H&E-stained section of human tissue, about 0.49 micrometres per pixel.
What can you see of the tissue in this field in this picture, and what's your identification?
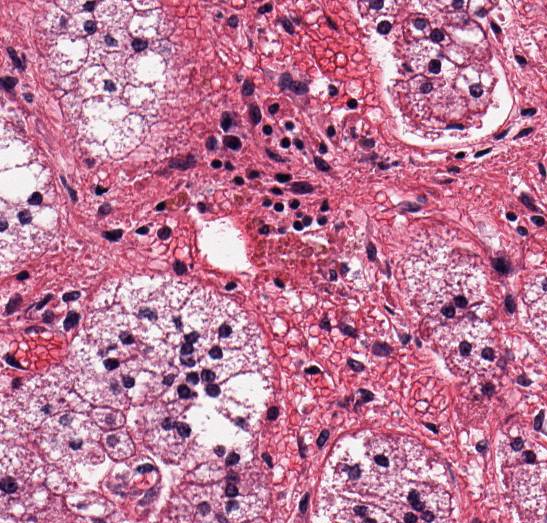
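Nests of cells with pale, finely vacuolated, foamy cytoplasm occupy the field, the largest filling much of the lower left. Their nuclei are small, round and darkly stained. Between the pale nests lie small groups of cells with bright pink cytoplasm and sharp cell borders, seen best in the centre and at the left edge. This is adrenal gland.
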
